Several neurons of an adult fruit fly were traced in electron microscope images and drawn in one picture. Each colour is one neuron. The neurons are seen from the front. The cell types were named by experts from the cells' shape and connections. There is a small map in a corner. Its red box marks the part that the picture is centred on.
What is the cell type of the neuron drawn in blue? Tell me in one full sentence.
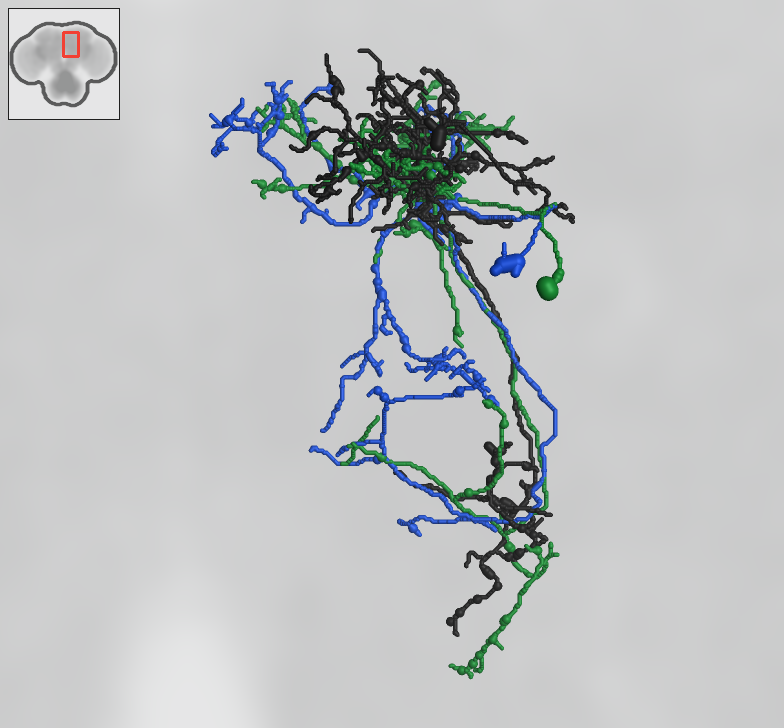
The cell type name CRE016 applies to this neuron.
